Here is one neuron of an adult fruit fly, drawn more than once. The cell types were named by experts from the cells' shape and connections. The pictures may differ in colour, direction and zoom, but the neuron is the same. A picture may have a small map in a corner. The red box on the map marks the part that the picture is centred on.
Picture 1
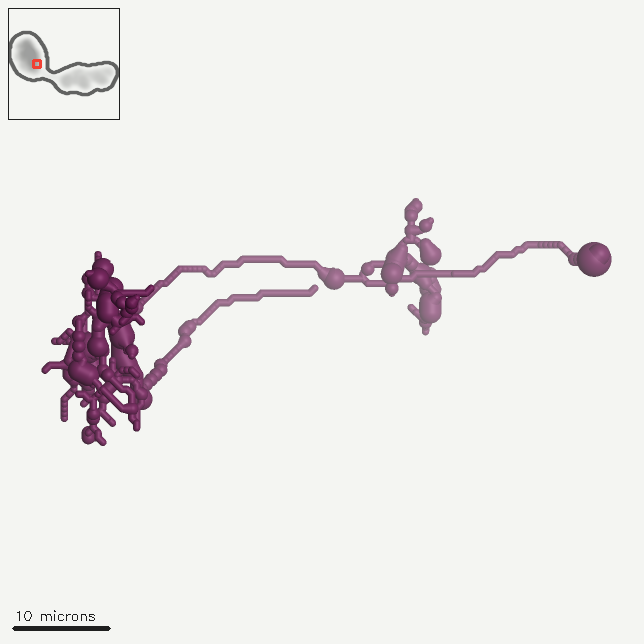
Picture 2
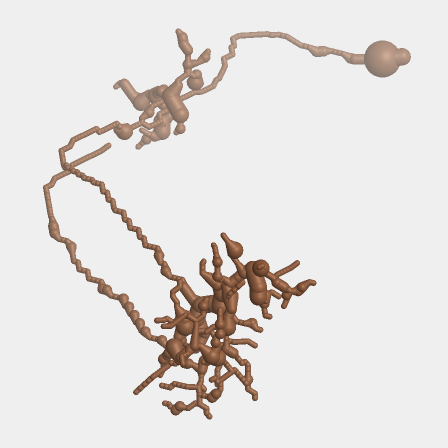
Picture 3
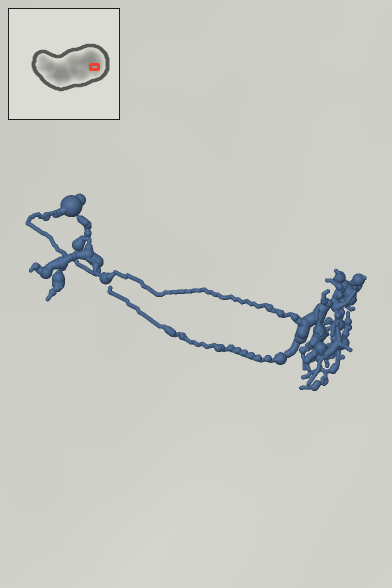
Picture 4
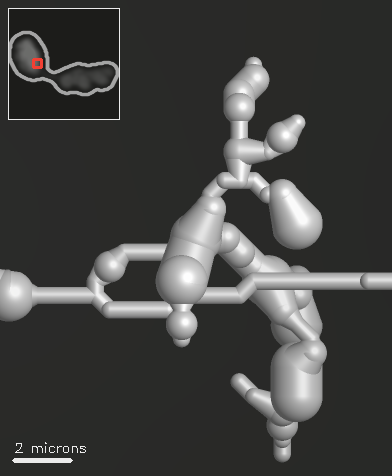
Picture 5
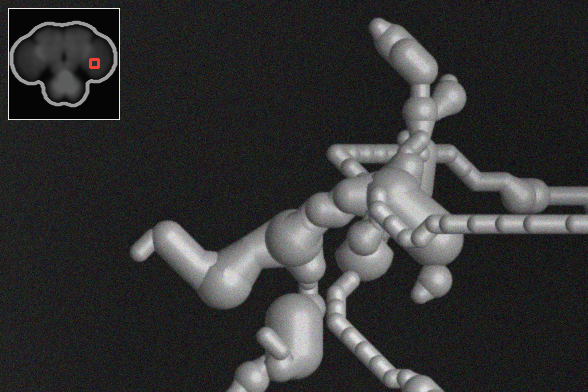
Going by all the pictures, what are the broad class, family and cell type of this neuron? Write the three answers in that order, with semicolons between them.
optic-lobe intrinsic neuron; T; T4c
